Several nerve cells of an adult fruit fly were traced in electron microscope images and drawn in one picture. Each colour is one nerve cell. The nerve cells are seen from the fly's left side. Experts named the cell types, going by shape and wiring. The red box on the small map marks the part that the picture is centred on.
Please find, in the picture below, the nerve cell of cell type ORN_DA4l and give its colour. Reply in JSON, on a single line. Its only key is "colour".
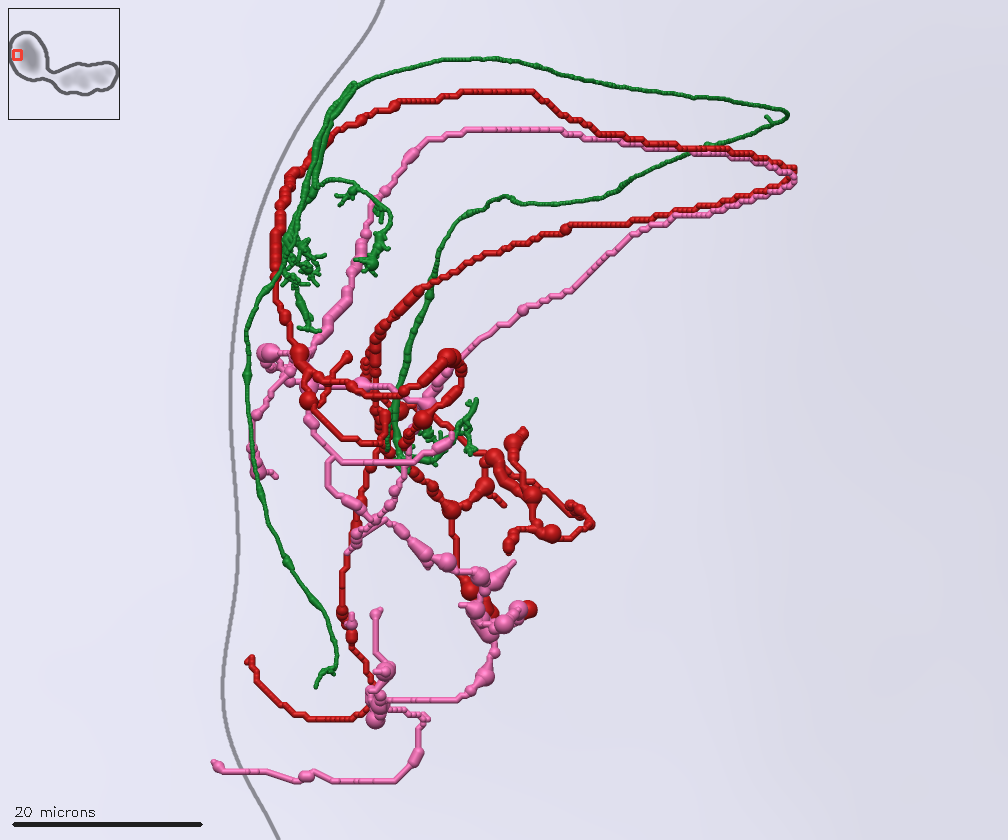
{"colour": "green"}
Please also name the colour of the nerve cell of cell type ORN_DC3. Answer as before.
{"colour": "red"}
